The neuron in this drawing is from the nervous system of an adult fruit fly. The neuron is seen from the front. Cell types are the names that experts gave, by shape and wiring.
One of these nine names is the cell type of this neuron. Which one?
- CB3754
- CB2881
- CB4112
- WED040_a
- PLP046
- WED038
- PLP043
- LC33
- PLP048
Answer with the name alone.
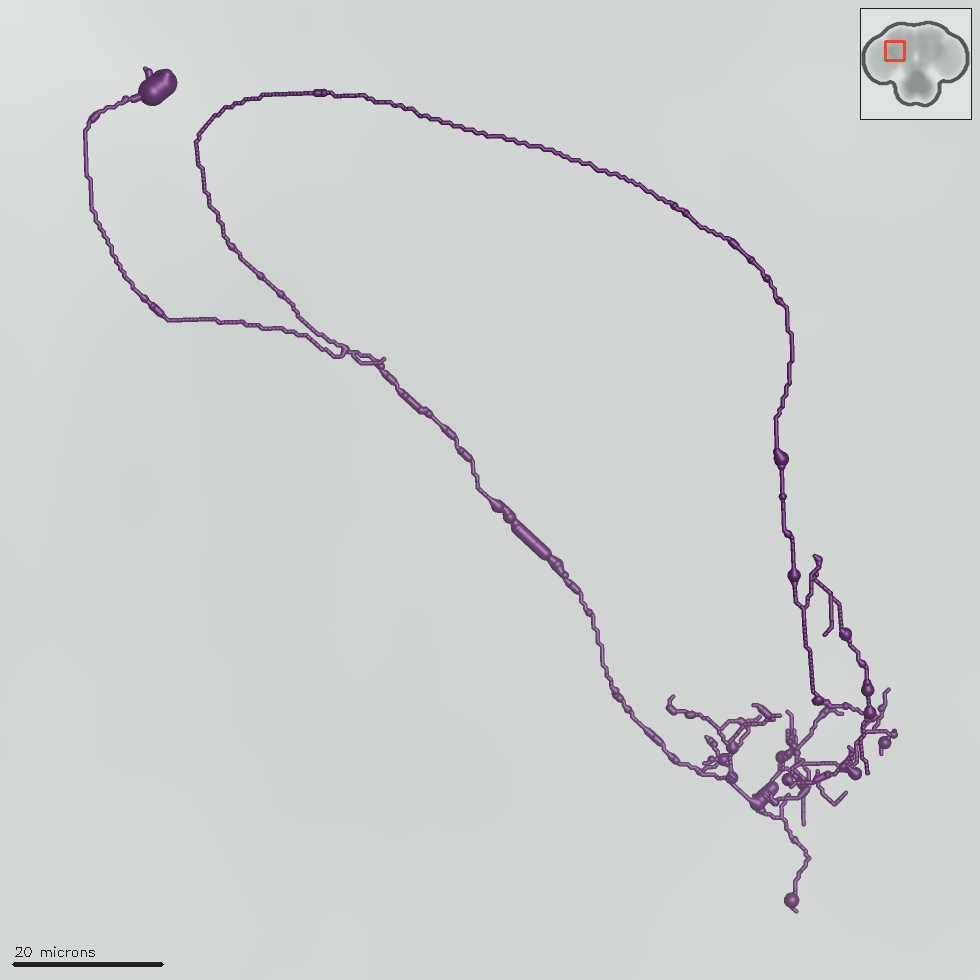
WED038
